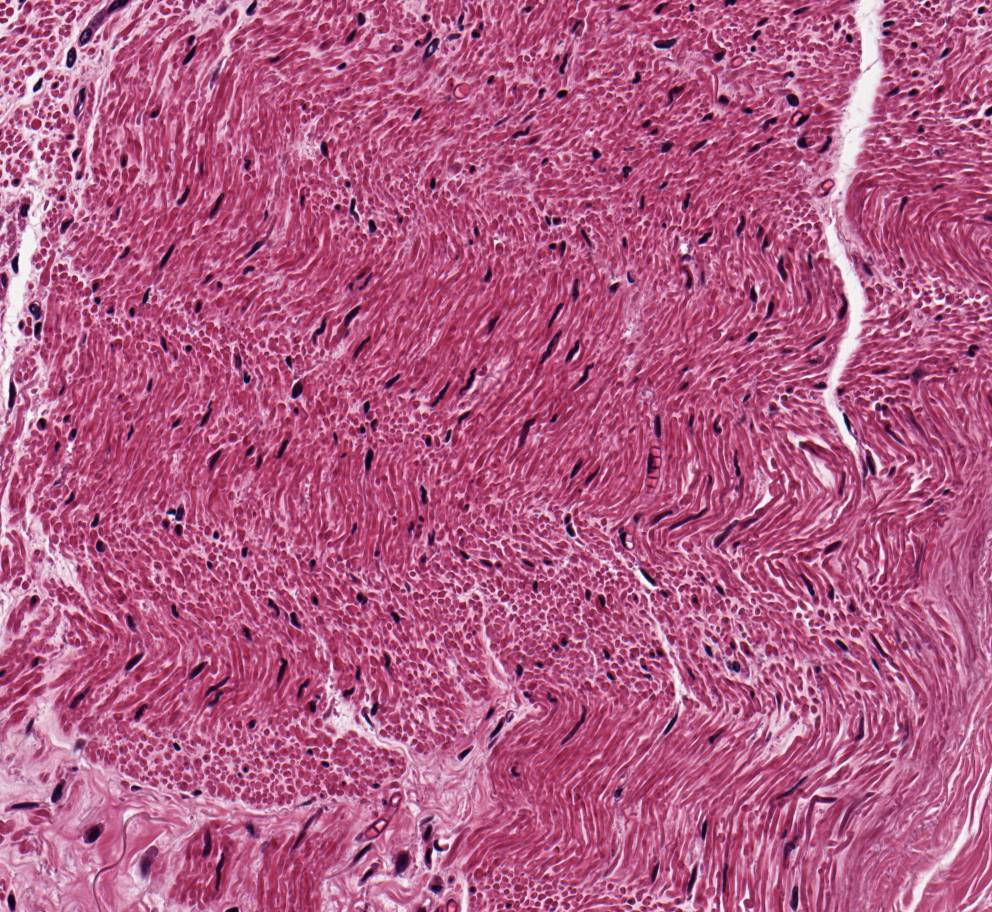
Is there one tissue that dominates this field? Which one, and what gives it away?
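Smooth muscle, in interlacing bundles cut both lengthwise and across.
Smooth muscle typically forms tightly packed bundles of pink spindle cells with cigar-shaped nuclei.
Here: dark, elongated, cigar-shaped nuclei lying singly along lengthwise fibres; deeply eosinophilic cytoplasm without cross-striations. Right half: lengthwise fibres run a wavy zig-zag course.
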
